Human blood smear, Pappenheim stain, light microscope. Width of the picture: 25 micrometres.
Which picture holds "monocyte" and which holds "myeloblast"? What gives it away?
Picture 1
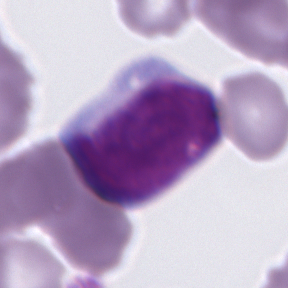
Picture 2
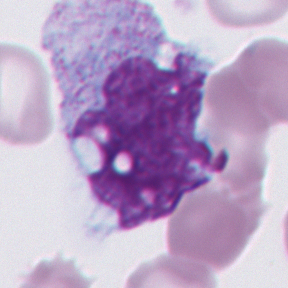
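Picture 2 holds the monocyte; the myeloblast is in picture 1. The myeloblast, about 14 micrometres across, has an angular outline with fairly straight sides, while the outline of the monocyte is irregular, with ragged, frayed edges at the upper left and bottom. In the myeloblast the nucleus fills about 70% of the cell's area; in the monocyte it takes up most of the lower right part, leaving the cytoplasm mainly to the upper left. That cytoplasm of the monocyte is plentiful and pale greyish-blue.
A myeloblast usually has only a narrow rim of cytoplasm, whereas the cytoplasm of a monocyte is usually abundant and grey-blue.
No granules can be seen in the cytoplasm of the myeloblast, while fine pinkish-purple granules are scattered through that of the monocyte.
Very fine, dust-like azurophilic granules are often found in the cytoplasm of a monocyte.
Several clear, round vacuoles also lie in the lower left part of the monocyte. A red cell touches the right edge of the myeloblast, and red cells press against the right side of the monocyte.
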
